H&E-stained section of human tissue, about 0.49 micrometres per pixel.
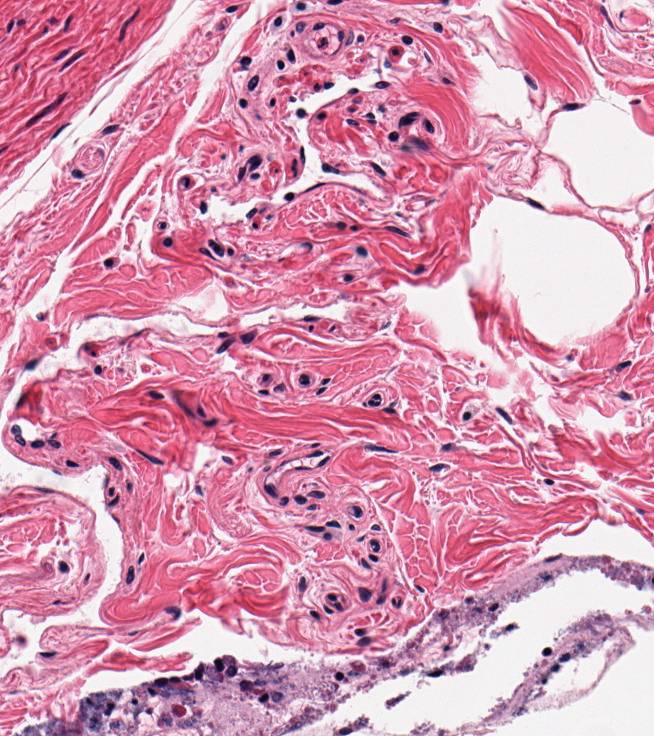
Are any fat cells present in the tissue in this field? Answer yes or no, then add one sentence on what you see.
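Yes. A few empty adipocytes with thin membranes lie at the upper right.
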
